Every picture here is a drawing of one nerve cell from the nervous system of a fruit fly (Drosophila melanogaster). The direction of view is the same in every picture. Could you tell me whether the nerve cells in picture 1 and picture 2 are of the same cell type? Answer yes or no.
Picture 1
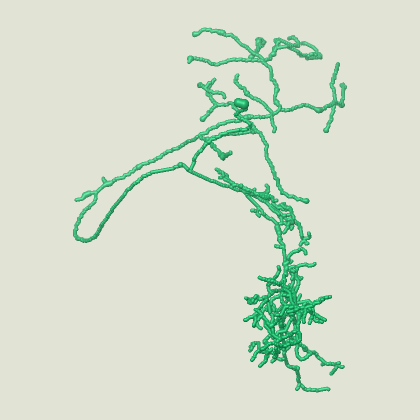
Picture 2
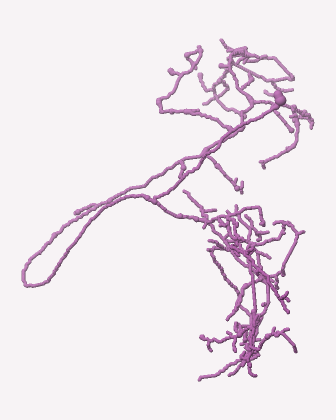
no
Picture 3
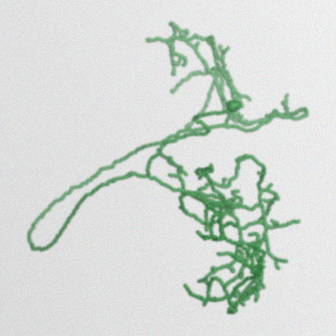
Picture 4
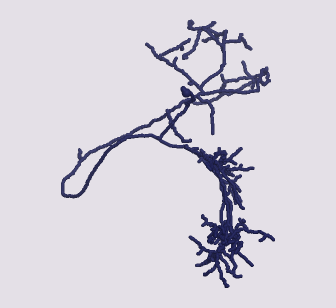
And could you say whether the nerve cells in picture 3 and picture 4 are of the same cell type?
no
